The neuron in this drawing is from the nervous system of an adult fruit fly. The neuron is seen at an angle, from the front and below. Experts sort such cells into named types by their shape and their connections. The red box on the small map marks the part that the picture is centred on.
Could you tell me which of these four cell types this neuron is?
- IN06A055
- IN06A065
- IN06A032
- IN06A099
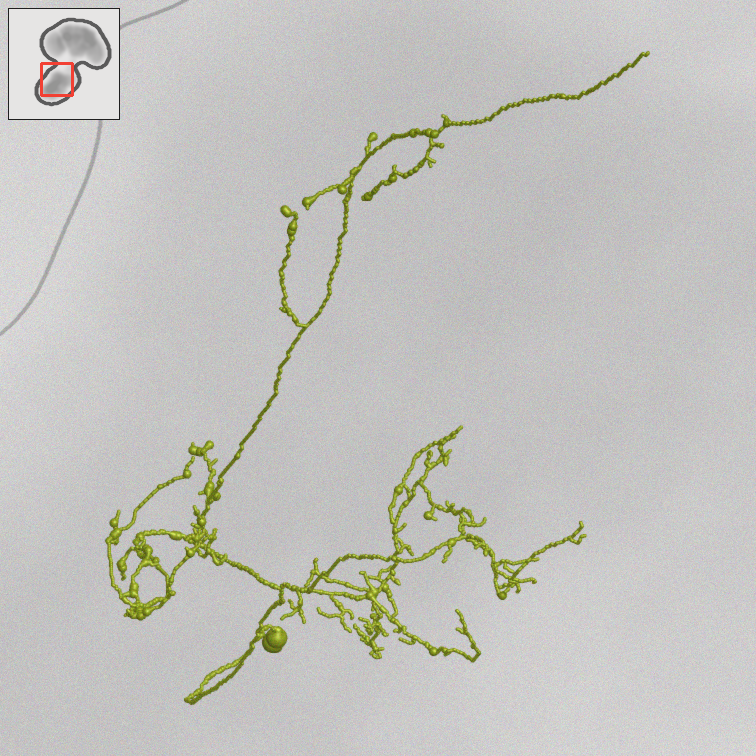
IN06A099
